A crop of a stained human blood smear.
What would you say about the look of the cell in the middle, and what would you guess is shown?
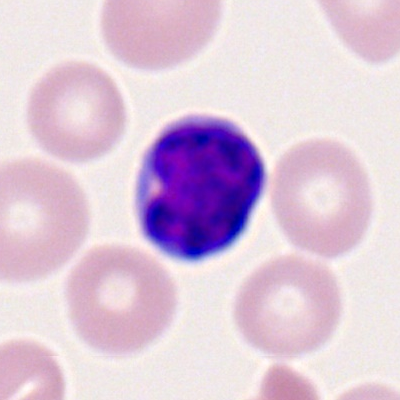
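Look first at the outline: it is roughly round. Almost the whole cell is taken up by the nucleus, and on its left side you can make out a small notch. Around it, the cytoplasm forms only a scant rim. This is a lymphocyte.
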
